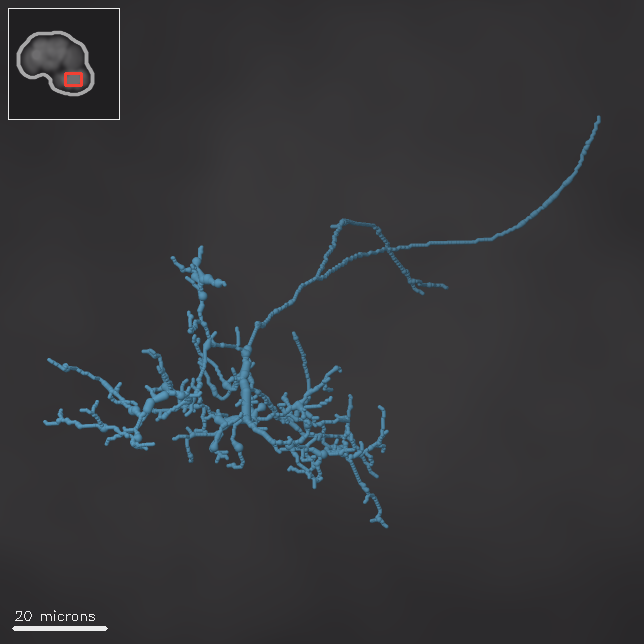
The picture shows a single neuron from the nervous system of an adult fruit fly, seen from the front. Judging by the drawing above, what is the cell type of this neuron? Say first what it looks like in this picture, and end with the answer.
No cell body is drawn. By the scale bar it is about 120 microns wide in this view. Dozens of branch ends can be seen. This is a nerve-cord intrinsic neuron. It is of cell type IN11A032_e.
